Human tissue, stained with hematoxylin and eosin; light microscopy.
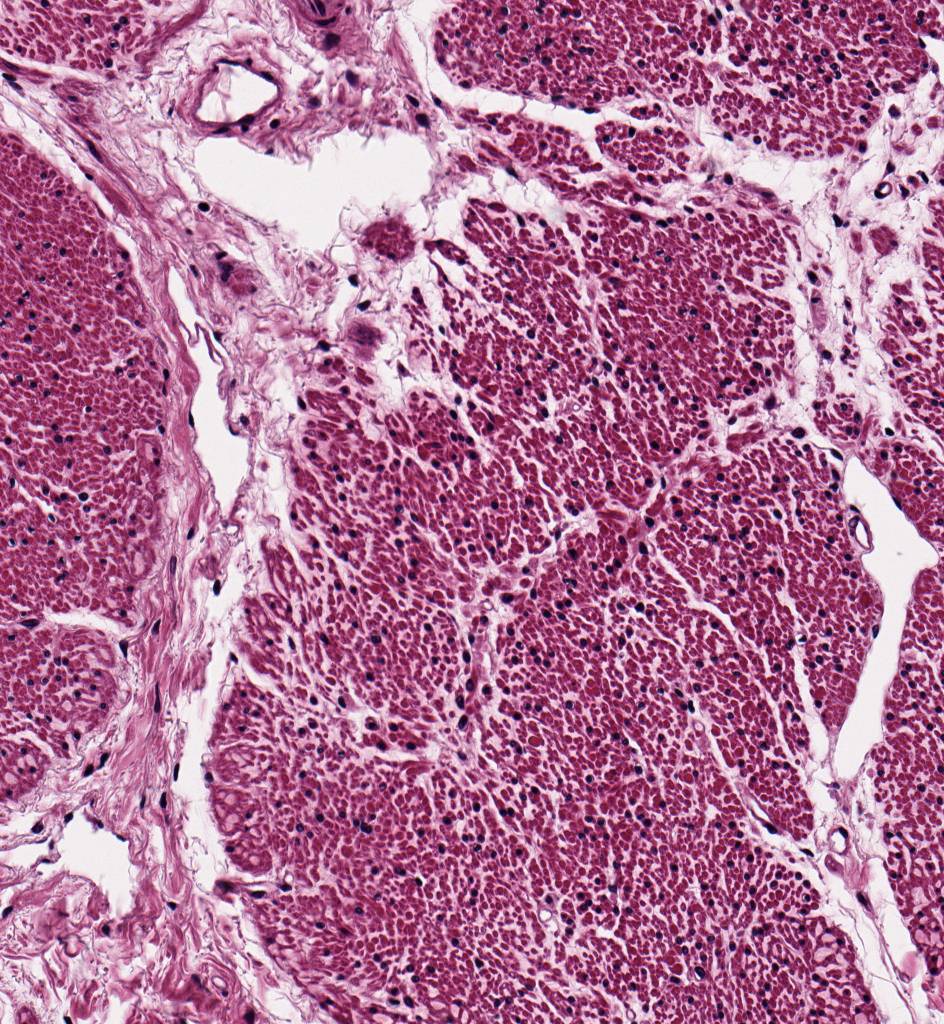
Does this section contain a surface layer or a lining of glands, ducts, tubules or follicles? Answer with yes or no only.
No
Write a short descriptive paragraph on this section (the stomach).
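Large muscle fibre bundles, separated by pale connective tissue septa, fill the field. Their fibres, cut mostly in cross section, appear as small, tightly packed, pink round to polygonal profiles. The widest septum, running vertically down the left side, holds wavy collagen and elongated fibroblast nuclei. A small thin-walled vessel sits in connective tissue at top left.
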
